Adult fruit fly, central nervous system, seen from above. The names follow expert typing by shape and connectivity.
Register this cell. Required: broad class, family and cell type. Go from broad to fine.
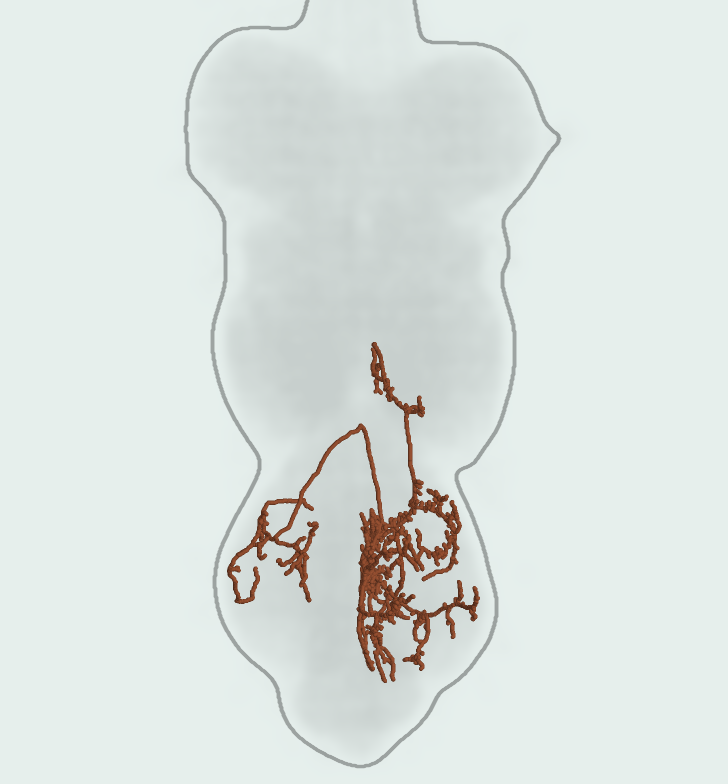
nerve-cord intrinsic neuron; hemilineage 10B; IN10B014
